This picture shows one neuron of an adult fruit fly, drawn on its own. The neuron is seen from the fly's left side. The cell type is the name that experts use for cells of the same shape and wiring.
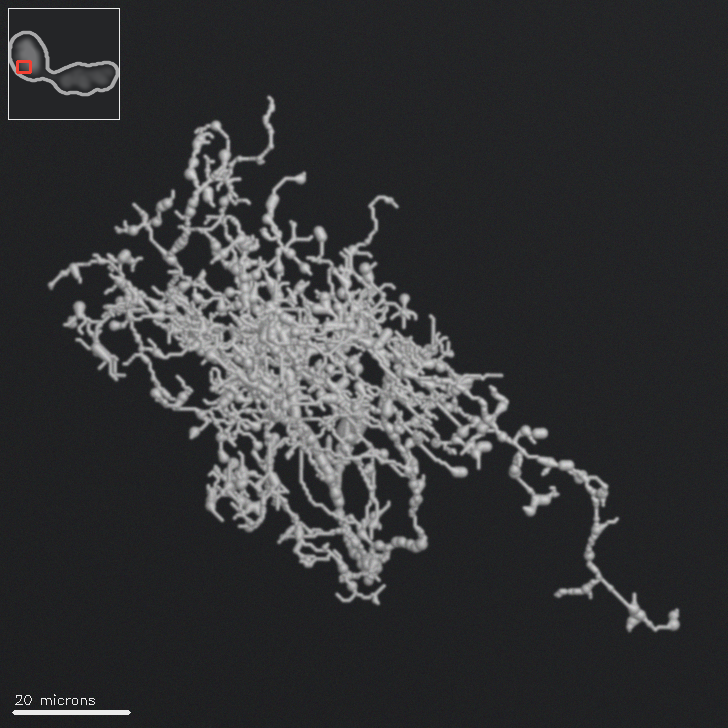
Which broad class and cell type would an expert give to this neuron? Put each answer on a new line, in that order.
central-brain intrinsic neuron
GNG592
